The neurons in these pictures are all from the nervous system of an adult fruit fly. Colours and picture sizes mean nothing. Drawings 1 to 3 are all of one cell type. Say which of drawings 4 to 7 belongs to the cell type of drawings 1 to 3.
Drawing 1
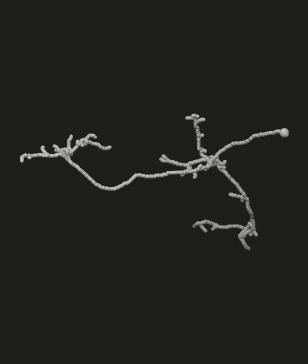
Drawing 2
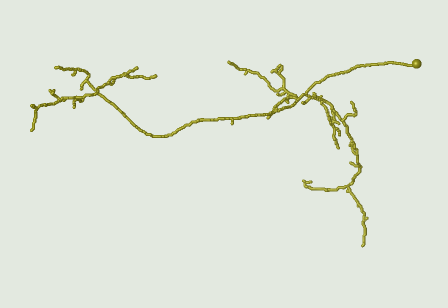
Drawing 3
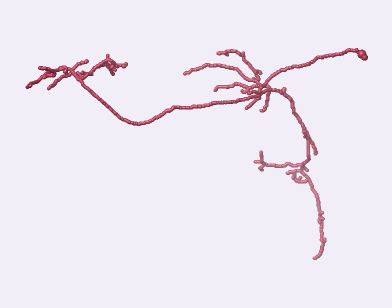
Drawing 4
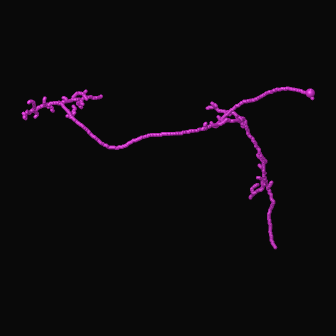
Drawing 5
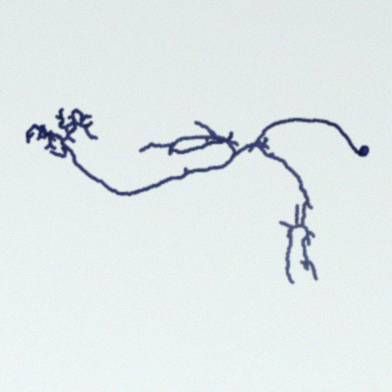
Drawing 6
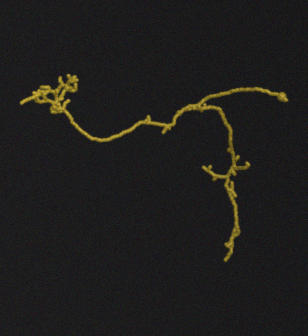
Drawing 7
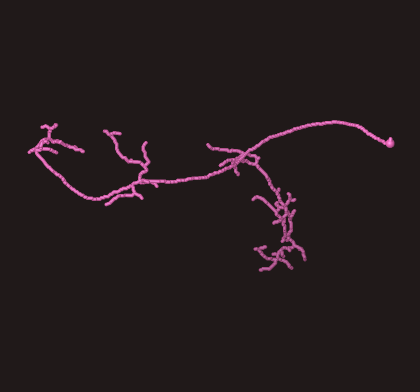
4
